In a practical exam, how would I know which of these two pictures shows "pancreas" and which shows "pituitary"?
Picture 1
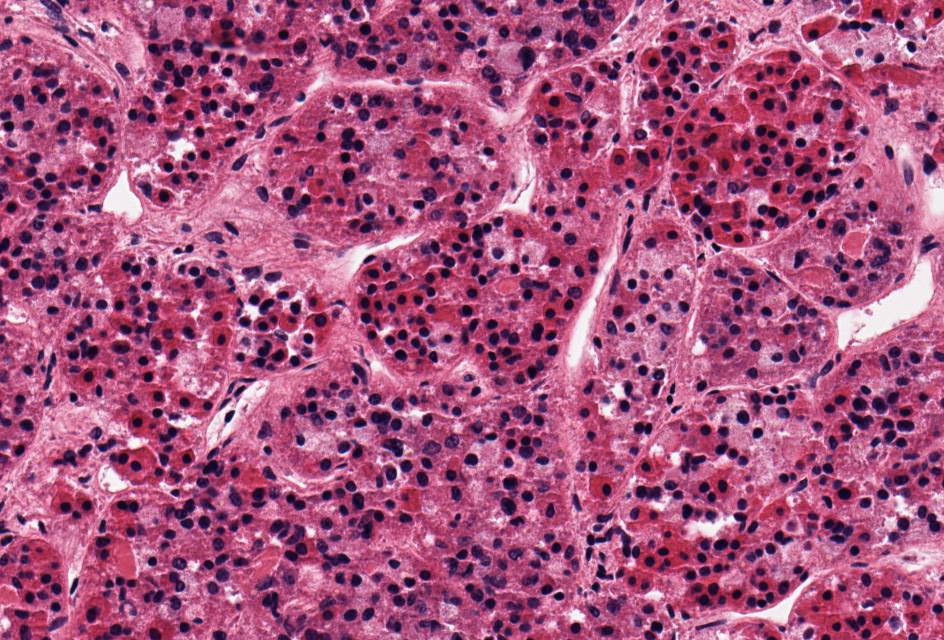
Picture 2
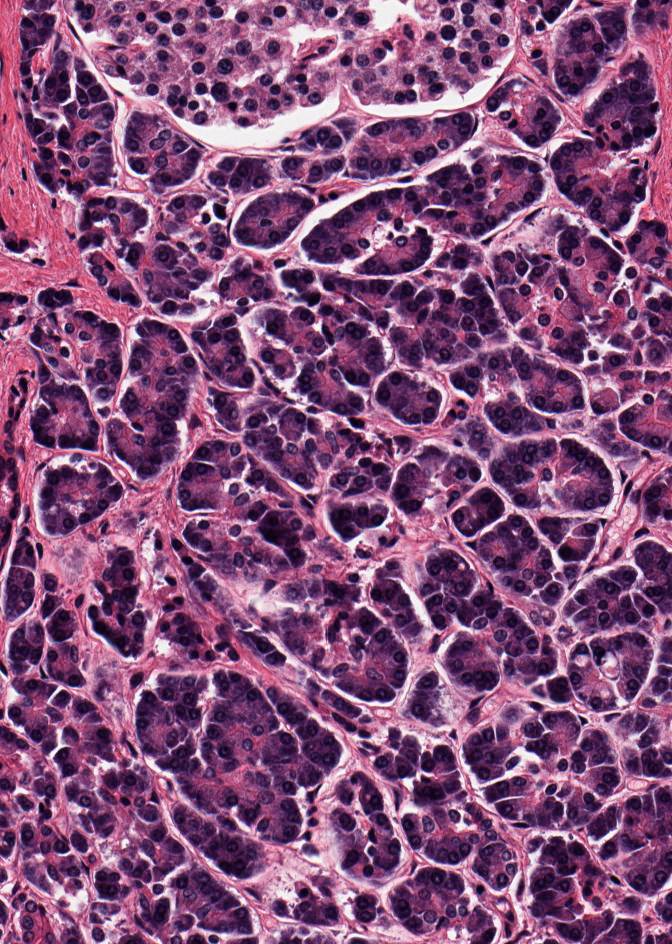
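Shown in picture 1 is pituitary; in picture 2, pancreas. In picture 1, rounded nests of cells fill the field, parted by thin, pale pink septa with few cells of their own. Red- and purple-staining cells mix within the same nests rather than in separate zones. In picture 2, closely packed rounded and elongated acini form lobules bounded by thin pink fibrous strands; most have only tiny or slit-like spaces, not a wide central lumen. Each acinar cell has one round dark nucleus toward its base. A larger rounded cell cluster at the top centre is set off from the acini by a white crescent-shaped space.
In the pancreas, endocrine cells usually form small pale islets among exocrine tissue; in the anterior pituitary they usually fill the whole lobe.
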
